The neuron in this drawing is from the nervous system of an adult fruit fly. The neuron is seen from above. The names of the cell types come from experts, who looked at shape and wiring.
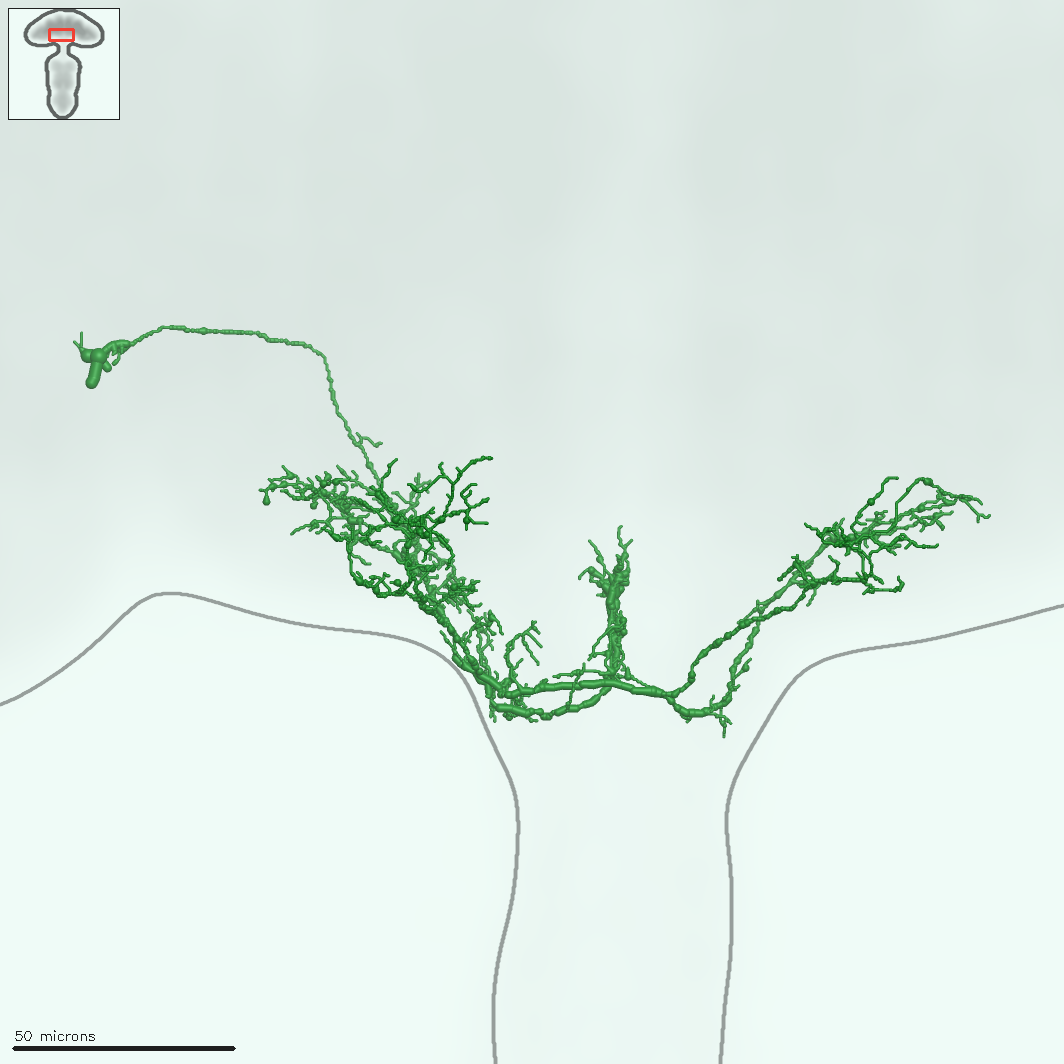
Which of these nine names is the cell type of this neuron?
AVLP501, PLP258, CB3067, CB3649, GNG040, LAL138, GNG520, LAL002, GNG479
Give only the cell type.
GNG520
